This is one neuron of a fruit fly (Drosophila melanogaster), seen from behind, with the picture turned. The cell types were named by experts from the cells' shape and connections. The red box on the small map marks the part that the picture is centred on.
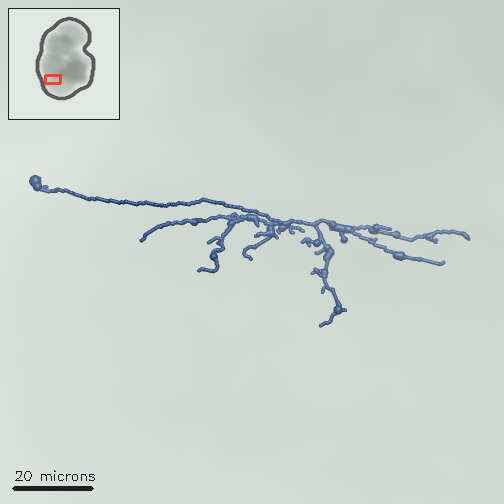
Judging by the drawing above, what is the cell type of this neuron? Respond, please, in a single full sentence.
The cell type designation of this neuron is Dm-DRA1.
